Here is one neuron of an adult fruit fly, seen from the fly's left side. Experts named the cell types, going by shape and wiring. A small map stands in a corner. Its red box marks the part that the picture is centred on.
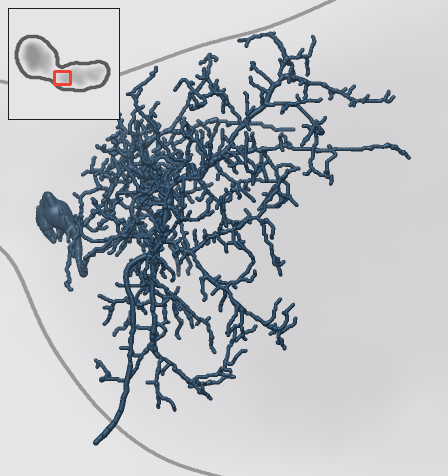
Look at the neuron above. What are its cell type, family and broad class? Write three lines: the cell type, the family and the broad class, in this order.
Sternotrochanter MN
hemilineage 17X
motor neuron of the nerve cord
